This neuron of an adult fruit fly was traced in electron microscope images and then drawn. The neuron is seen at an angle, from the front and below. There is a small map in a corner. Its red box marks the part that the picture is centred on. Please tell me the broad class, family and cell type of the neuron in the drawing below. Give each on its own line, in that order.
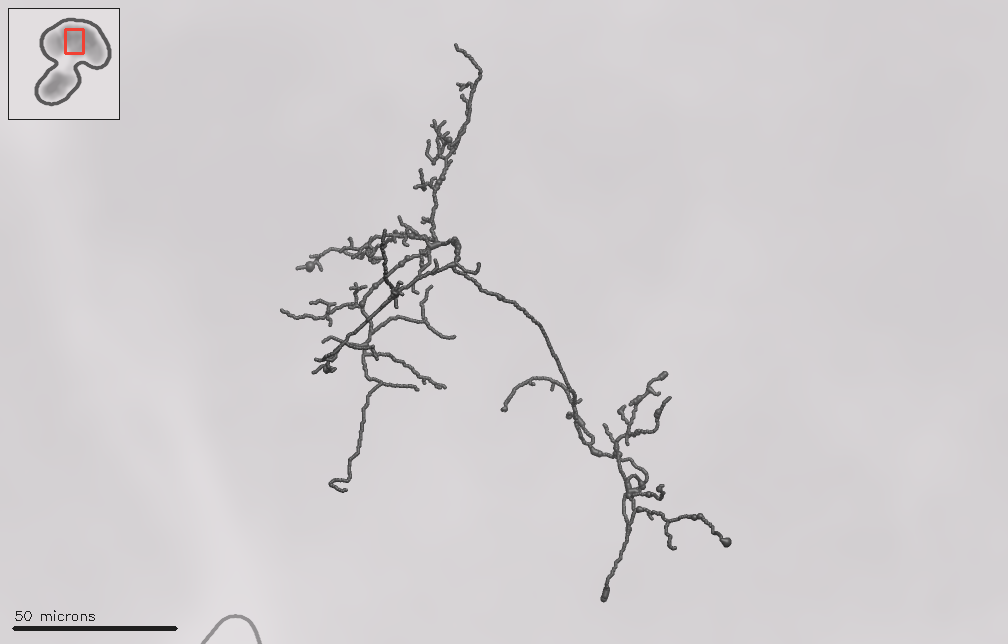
central-brain intrinsic neuron
hemilineage DM6_central1
PS260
